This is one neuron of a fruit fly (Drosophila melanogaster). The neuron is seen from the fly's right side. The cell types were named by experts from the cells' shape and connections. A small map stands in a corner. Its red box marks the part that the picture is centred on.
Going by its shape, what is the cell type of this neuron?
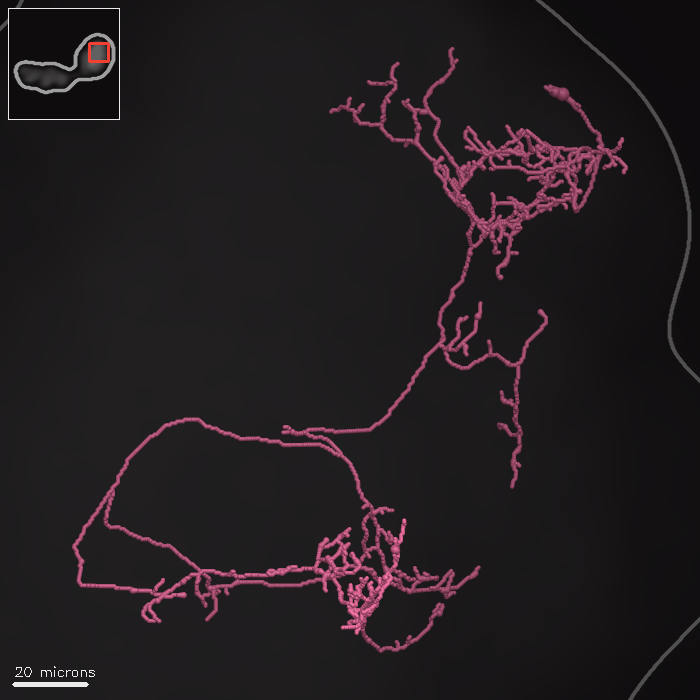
CRE010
